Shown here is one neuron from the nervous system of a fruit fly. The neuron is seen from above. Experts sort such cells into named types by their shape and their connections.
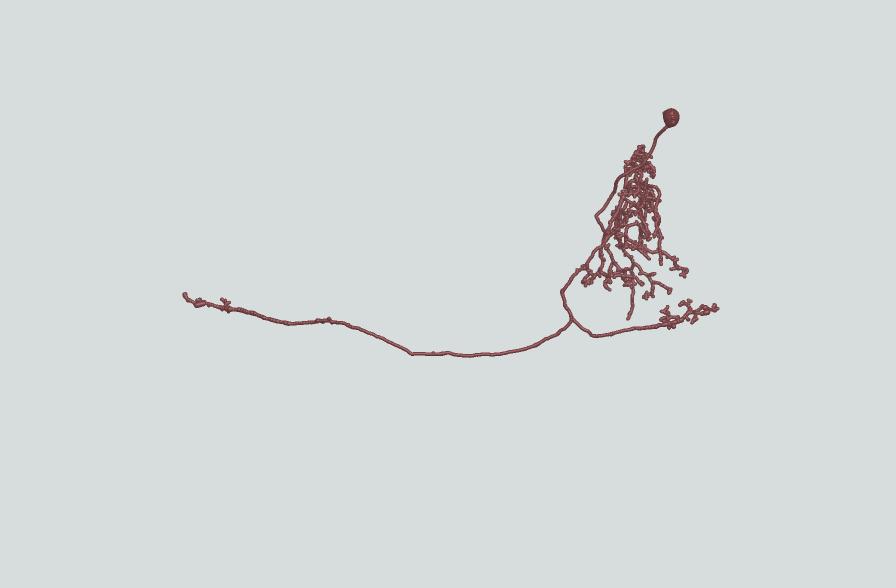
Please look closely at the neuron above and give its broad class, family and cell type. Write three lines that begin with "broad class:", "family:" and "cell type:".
broad class: central-brain intrinsic neuron
family: hemilineage ALl1_ventral
cell type: SAD051_a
